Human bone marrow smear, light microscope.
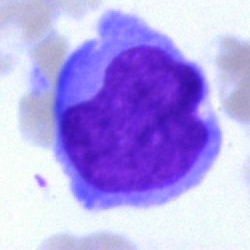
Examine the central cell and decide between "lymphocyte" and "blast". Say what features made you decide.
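The central cell is a blast. Its outline is irregular, with a bulging lobe of cytoplasm at the top. The nucleus is large and irregular, its edge folded and notched. The widest band of cytoplasm lies on the upper left side of the nucleus. No vacuoles are present in the cytoplasm.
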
